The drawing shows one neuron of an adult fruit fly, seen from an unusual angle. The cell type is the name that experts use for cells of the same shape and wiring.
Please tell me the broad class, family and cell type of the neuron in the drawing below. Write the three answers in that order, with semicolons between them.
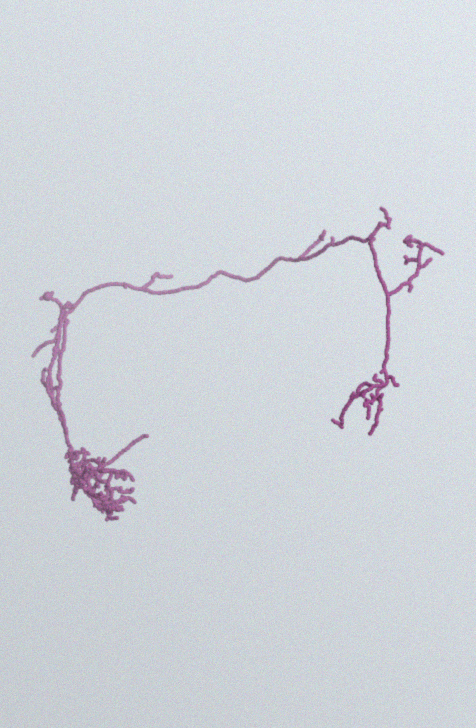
central-brain intrinsic neuron; hemilineage LHp2; WED091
